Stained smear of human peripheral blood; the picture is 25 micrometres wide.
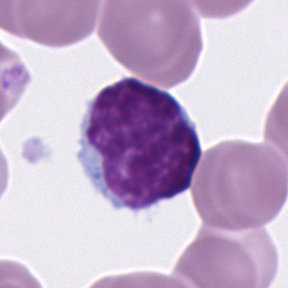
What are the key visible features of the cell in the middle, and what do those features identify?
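A single rounded mass without lobes forms the nucleus, about 11 by 9 micrometres. Its chromatin is dark purple and coarsely clumped. Pale blue cytoplasm makes a narrow rim, showing mainly on the left side of the cell. The whole cell is about 11 micrometres across, and the nucleus fills about 80% of its area. This is a typical lymphocyte.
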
